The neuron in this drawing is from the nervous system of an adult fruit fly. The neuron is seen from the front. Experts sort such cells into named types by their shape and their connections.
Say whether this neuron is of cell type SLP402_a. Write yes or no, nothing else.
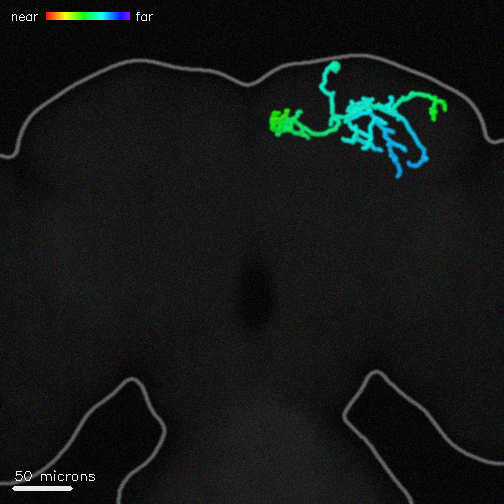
yes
